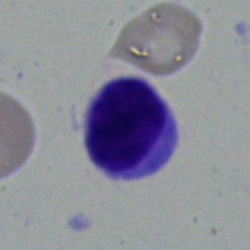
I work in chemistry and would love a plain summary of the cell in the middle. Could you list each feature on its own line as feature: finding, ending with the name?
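Nucleus: off-centre, toward the upper left
Chromatin: very dark purple, looks dense
Cytoplasm: a thin crescent along the lower right edge
Colour: blue-violet cytoplasm
Name: lymphocyte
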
